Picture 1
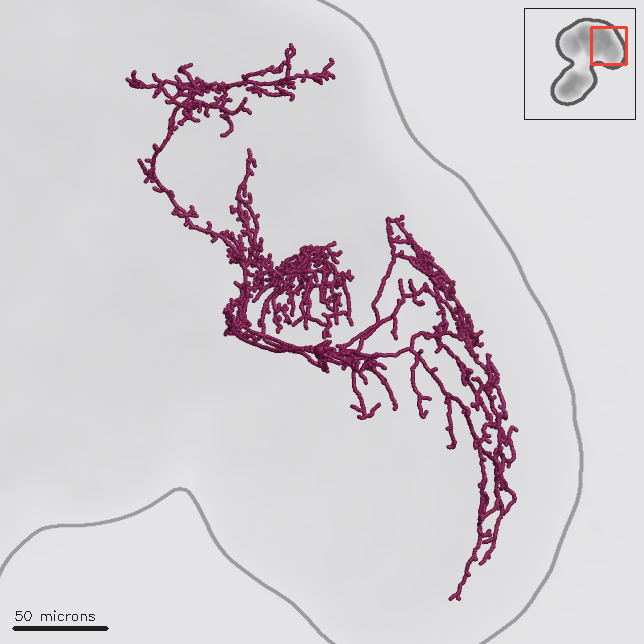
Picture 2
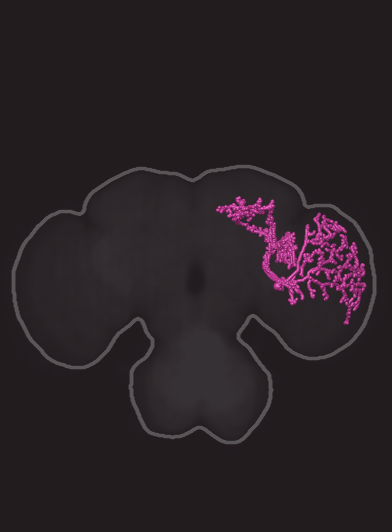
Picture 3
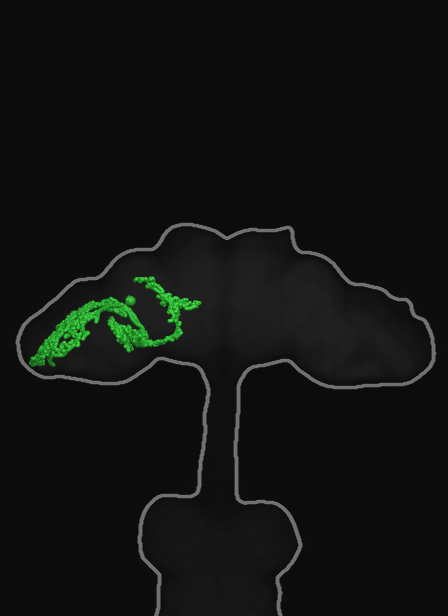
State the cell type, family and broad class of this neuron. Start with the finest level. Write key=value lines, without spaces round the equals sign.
cell_type=MeVC20
family=MeVC
broad_class=visual centrifugal neuron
